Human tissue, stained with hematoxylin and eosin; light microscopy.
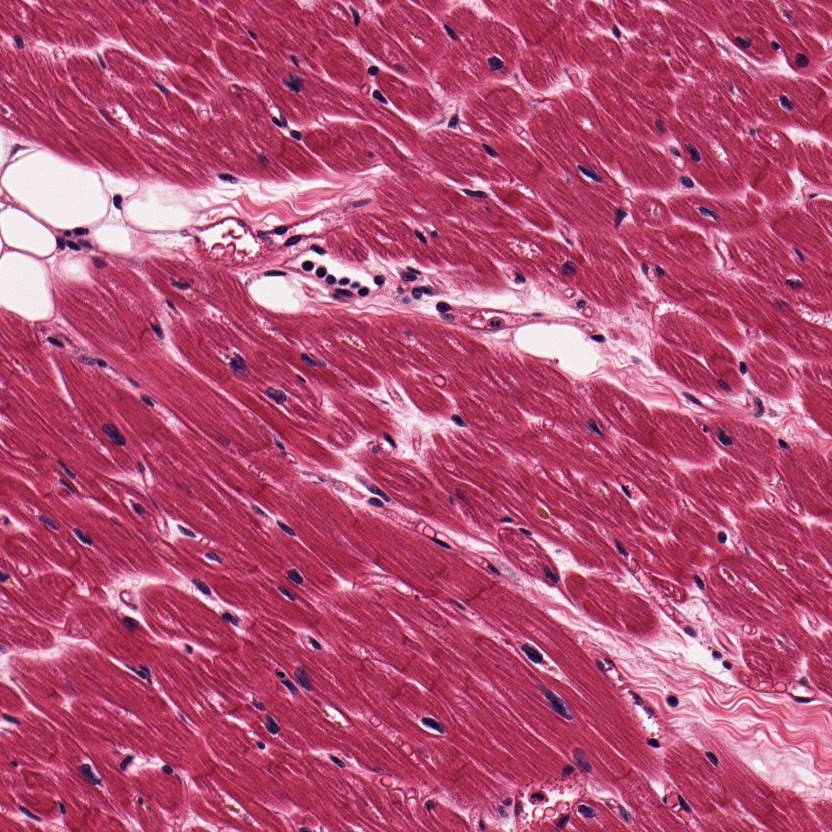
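Left ventricle of the heart. Branching muscle fibres join neighbours rather than lying as separate parallel cylinders; deeply eosinophilic cytoplasm shows fine lengthwise lines. A few adipocytes, clear rounded spaces, lie at the upper left edge; wavy pale pink collagen forms thicker connective tissue lower right.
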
